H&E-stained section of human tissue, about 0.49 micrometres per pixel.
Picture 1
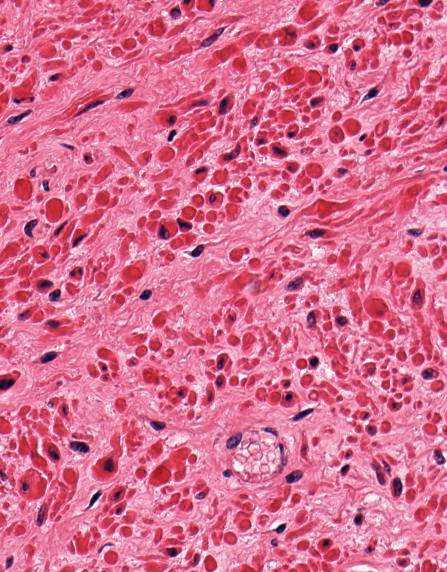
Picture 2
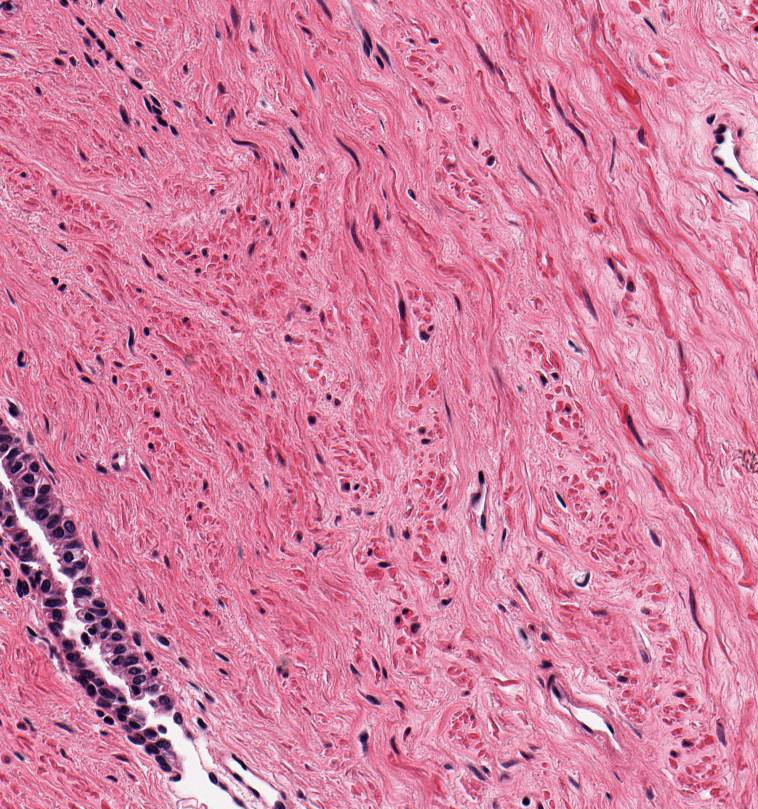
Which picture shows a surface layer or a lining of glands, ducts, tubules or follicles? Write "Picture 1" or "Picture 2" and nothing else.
Picture 2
